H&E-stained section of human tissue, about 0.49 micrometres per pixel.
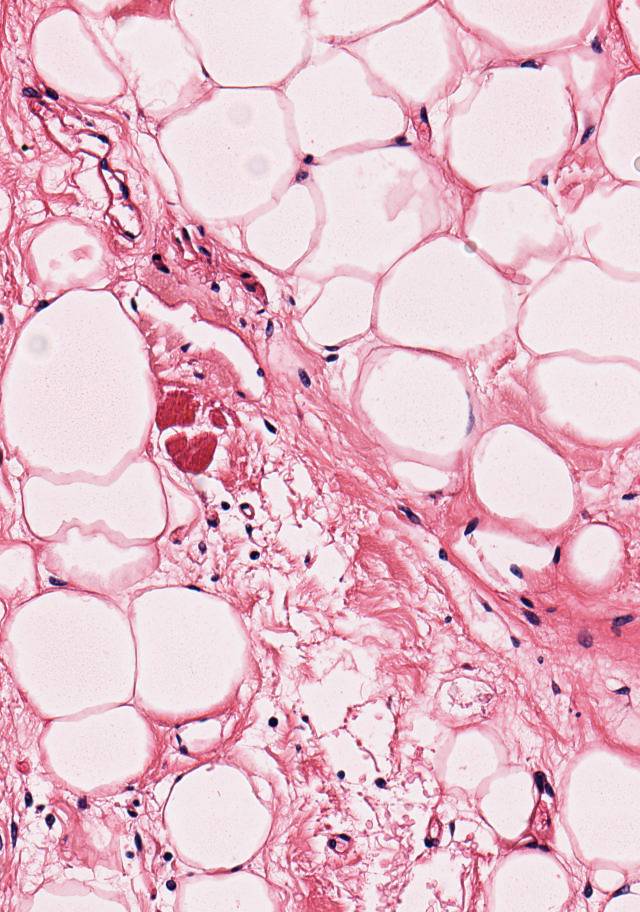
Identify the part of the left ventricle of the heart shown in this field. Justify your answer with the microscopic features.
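The answer is fat. One: most of the field is mature adipocytes, large rounded pale vacuoles within thin membranes.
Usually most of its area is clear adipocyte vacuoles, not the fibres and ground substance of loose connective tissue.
Two: a band of loose, wispy pink connective tissue crosses it diagonally, upper left to lower right. Three: no epithelium or glands.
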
